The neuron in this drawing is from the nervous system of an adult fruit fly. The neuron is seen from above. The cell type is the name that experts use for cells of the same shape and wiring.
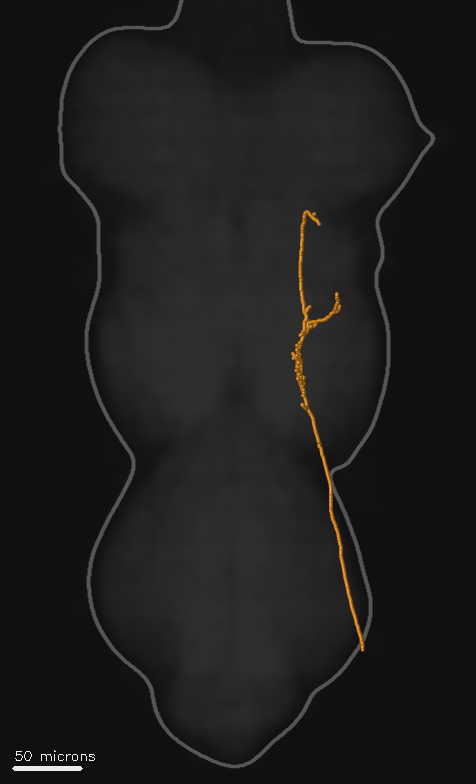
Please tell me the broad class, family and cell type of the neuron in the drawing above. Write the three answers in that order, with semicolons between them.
sensory neuron entering the nerve cord; class mechanosensory proprioceptive; SNpp25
